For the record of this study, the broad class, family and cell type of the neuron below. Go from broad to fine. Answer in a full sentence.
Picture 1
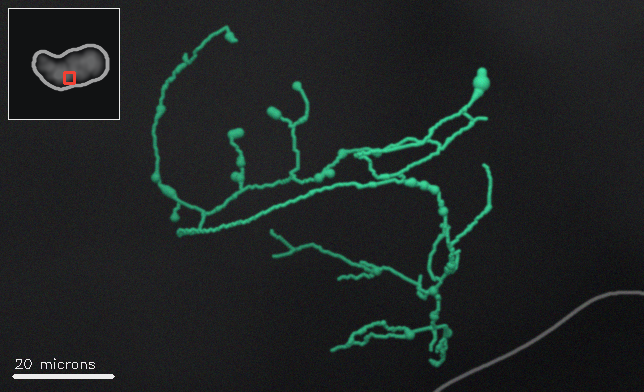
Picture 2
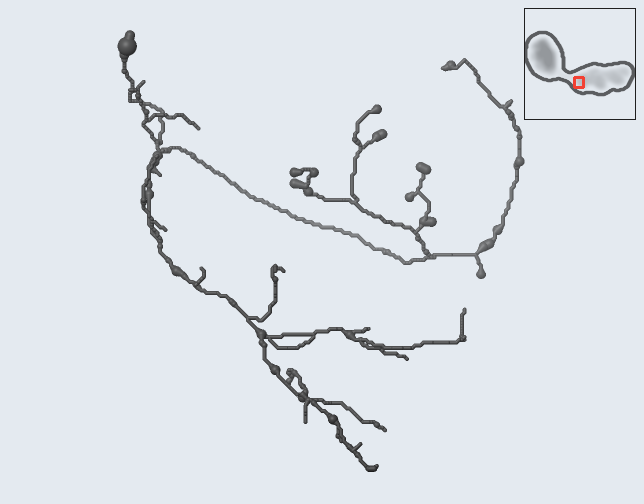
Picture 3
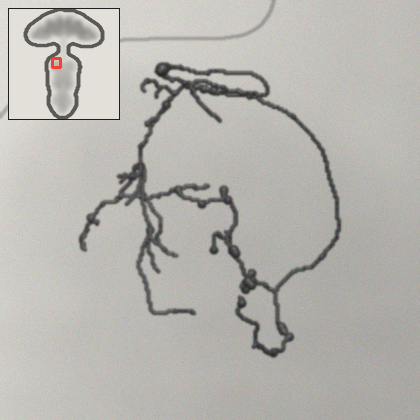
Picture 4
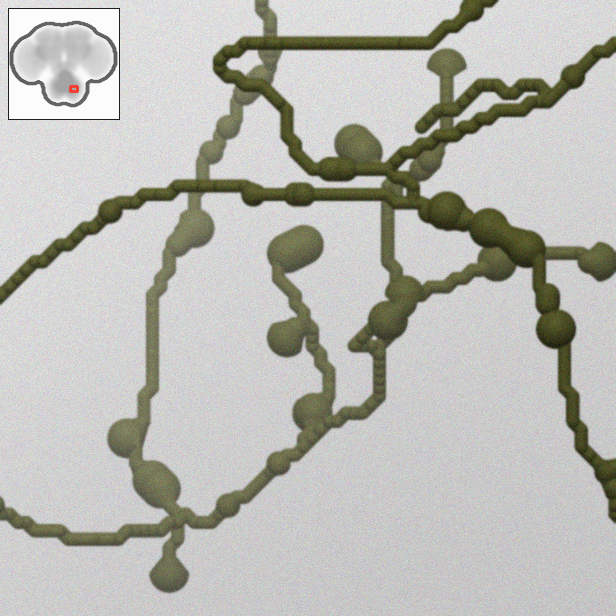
A nerve-cord intrinsic neuron of hemilineage 09A, type IN09A096.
